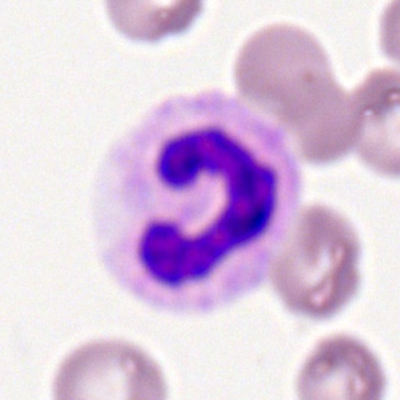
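Band neutrophil in the centre of a stained human blood smear under the light microscope. The cell outline is round and smooth, and the chromatin is dark purple and coarsely clumped. Abundant pale pinkish-lilac cytoplasm contains no large, coarse granules.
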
